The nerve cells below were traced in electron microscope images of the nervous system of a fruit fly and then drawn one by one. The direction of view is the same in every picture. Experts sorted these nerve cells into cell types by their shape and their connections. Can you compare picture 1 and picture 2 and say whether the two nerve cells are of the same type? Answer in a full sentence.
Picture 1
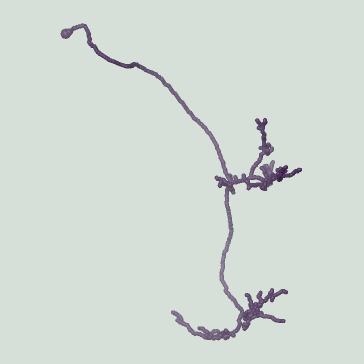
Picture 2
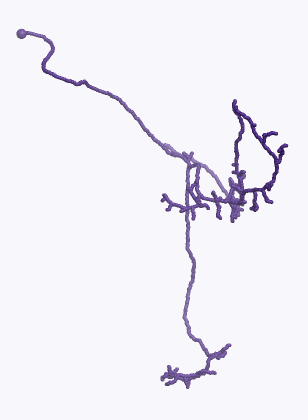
They are of the same cell type.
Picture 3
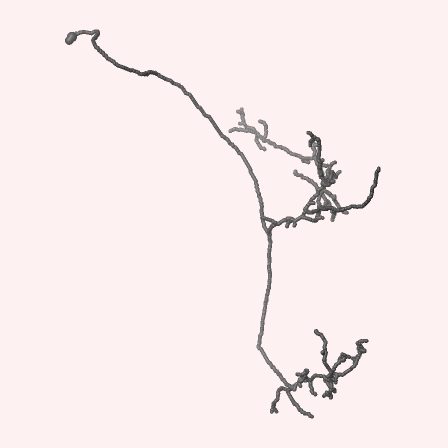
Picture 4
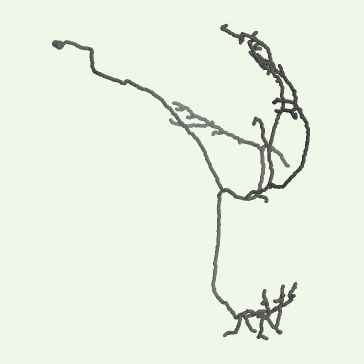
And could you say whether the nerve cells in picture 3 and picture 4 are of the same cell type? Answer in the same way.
They are of the same cell type.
